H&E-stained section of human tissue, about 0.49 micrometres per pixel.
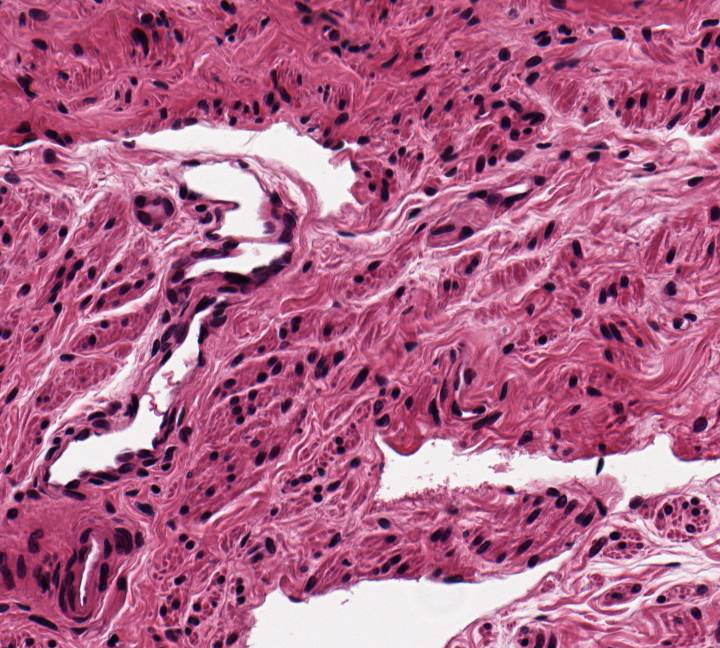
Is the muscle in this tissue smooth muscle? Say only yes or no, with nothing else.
Yes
